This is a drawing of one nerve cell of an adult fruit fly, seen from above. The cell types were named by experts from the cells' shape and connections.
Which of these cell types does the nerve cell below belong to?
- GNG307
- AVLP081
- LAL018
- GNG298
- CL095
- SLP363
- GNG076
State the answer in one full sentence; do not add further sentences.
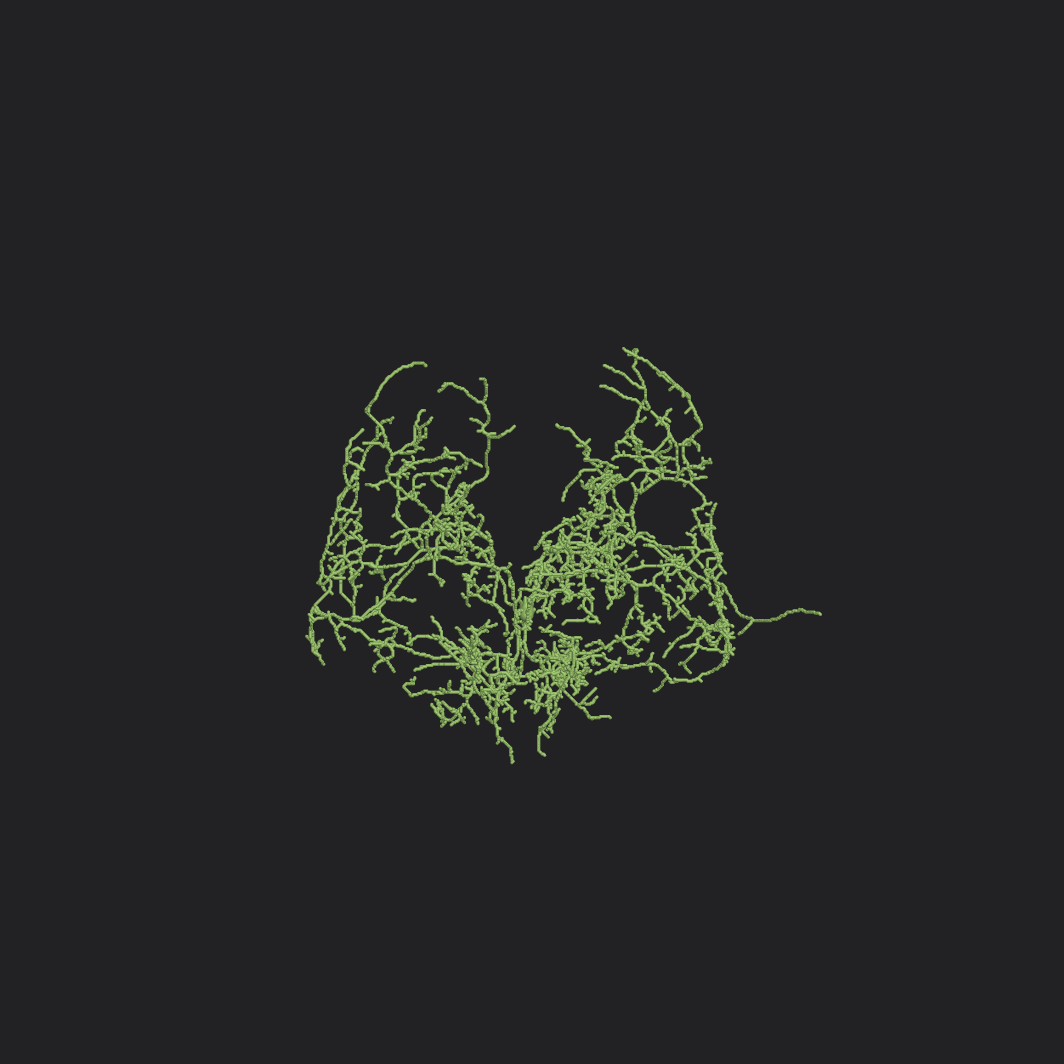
This particular nerve cell has the cell type GNG298.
